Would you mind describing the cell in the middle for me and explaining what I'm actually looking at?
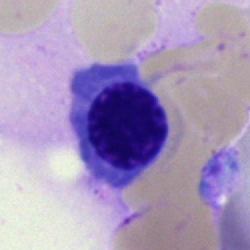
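The nucleus is placed off-centre, toward the right side of the cell, and shows no visible nucleoli. The cytoplasm is deep blue and free of granules. This cell is an erythroblast.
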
